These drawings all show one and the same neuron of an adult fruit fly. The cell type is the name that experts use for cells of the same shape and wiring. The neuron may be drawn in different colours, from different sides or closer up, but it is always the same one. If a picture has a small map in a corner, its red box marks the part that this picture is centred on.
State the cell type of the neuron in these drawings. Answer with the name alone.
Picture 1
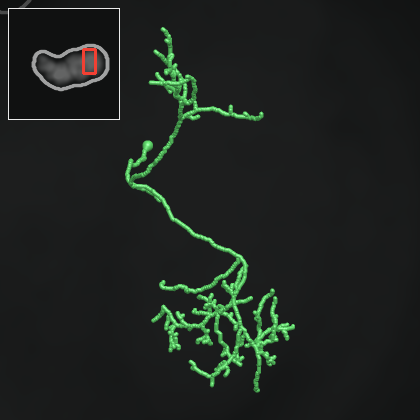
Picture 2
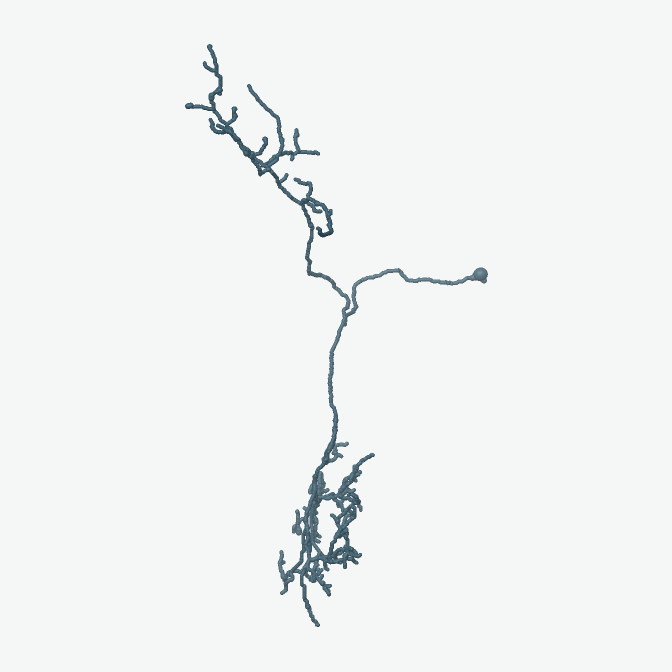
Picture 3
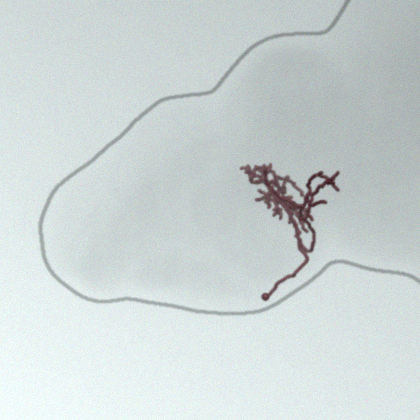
LC40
